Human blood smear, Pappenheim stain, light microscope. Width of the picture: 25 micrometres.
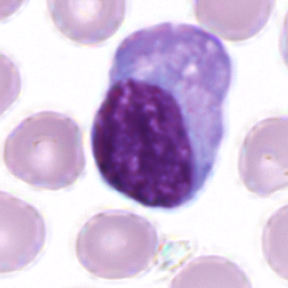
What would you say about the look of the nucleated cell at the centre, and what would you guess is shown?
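Set eccentrically in the lower left part of the cell, the nucleus is oval in outline, about 12 by 9 micrometres, with no indentation or lobes. Its chromatin is dark purple and condensed into coarse clumps. Abundant cytoplasm extends mainly above and to the right of the nucleus. The cell is a plasma cell.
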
